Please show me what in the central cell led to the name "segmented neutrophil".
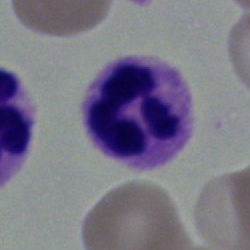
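Consistent with segmented neutrophil: nucleus divided into several separate lobes; chromatin dark purple and dense. Cytoplasm pale pinkish-lilac, with fine granules only and no large coarse granules.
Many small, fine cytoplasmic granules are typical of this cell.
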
